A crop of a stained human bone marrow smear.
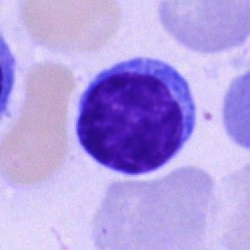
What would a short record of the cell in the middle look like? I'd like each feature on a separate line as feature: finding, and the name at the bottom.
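Shape: round, with a smooth outline
Chromatin: dark purple, coarsely clumped, lighter patches between the clumps
Cytoplasm rim: thin, widest on the right side
Cytoplasm colour: blue
Cell: lymphocyte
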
